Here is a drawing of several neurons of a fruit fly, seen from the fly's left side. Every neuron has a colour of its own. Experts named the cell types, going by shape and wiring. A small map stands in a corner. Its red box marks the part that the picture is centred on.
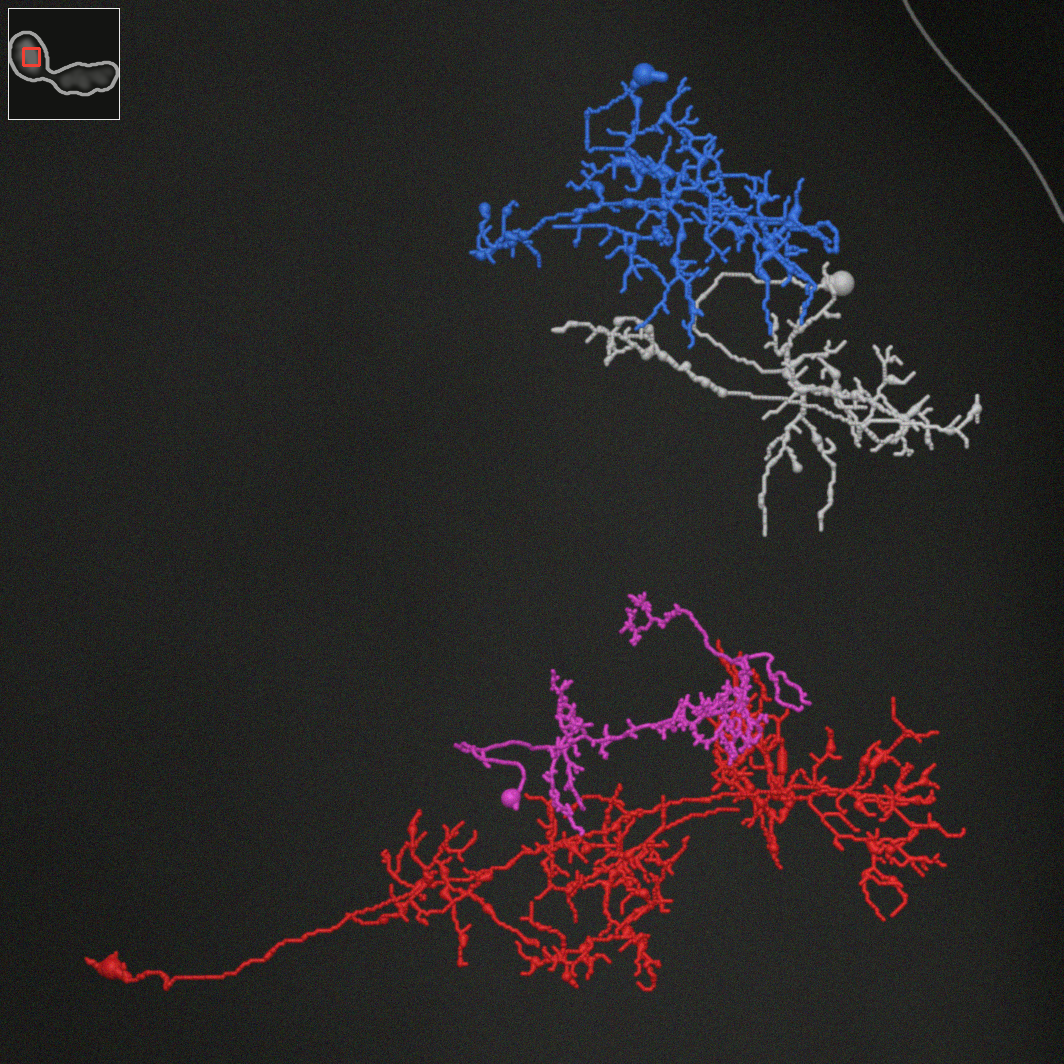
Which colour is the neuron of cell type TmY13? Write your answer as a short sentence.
The colour is white.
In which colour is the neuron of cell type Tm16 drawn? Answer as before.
The colour is blue.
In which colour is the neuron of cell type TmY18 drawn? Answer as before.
The colour is magenta.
